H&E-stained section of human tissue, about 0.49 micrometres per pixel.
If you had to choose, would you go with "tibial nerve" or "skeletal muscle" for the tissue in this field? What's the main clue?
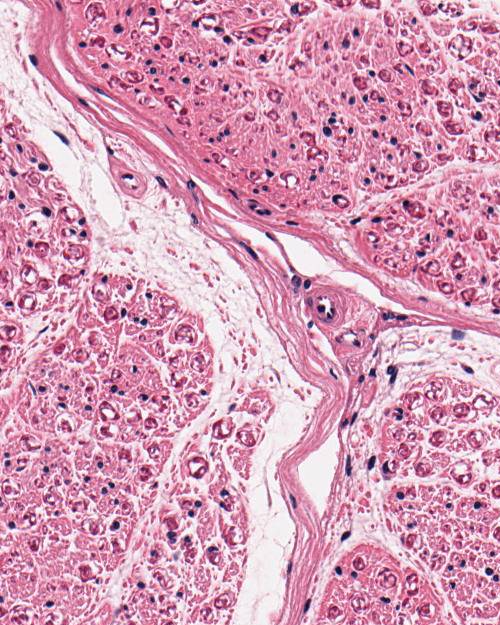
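This is tibial nerve. The field is divided into several rounded bundles of fibres separated by connective tissue septa. Inside the bundles the fibres are cut in cross section, appearing as many small round profiles, with small dark nuclei sparsely scattered between them. A small blood vessel lies within the septum near the centre of the field.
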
